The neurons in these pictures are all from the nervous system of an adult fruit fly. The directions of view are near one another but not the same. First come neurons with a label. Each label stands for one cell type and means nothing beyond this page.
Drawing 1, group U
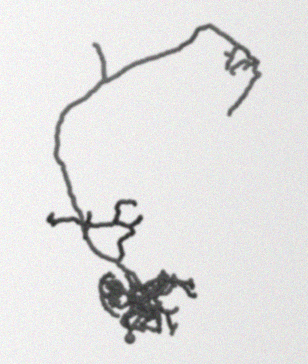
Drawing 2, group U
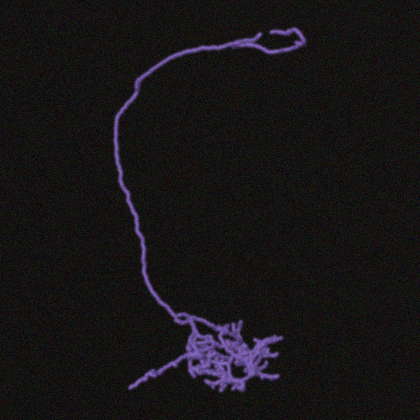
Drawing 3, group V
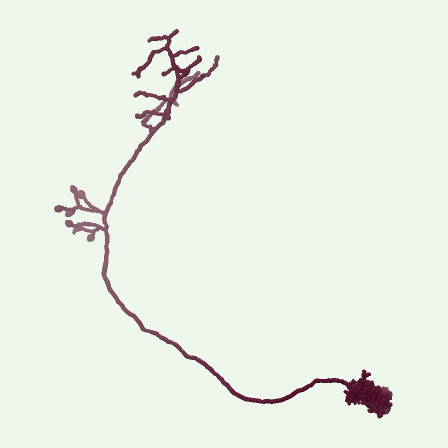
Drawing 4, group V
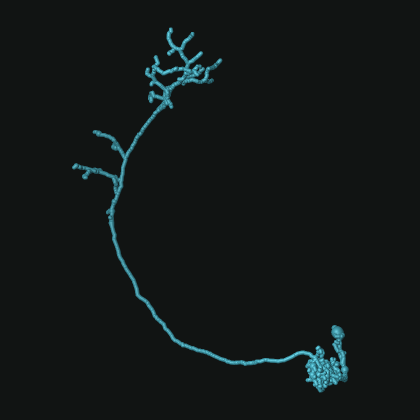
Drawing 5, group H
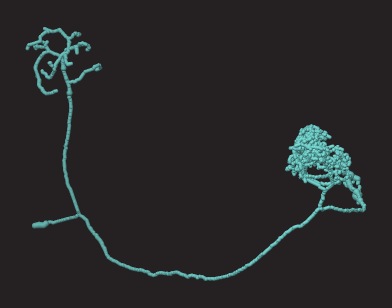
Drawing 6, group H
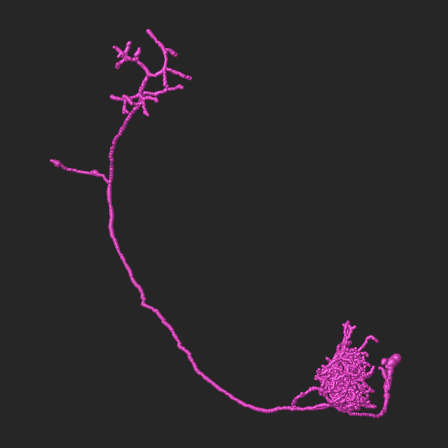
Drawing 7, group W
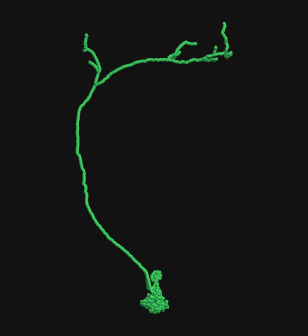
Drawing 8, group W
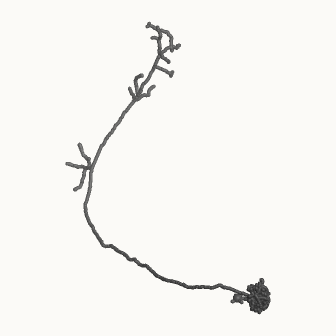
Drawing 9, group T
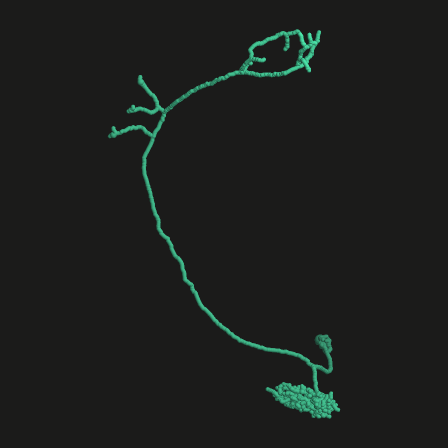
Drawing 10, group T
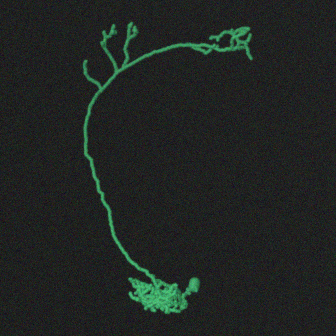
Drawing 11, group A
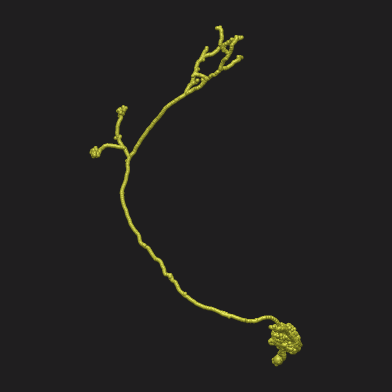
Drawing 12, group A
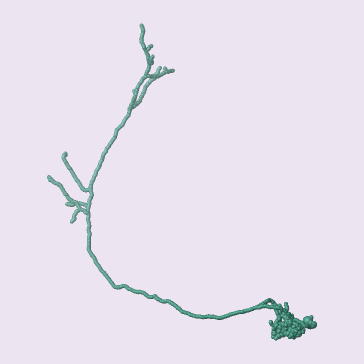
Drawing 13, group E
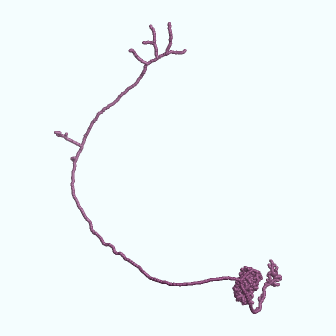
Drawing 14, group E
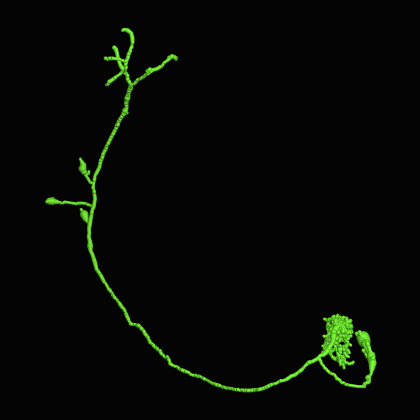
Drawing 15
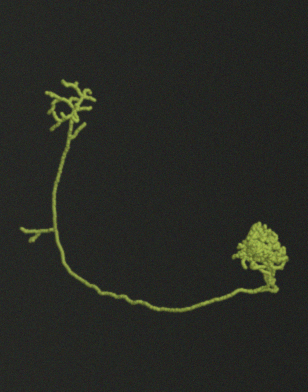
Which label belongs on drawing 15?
group H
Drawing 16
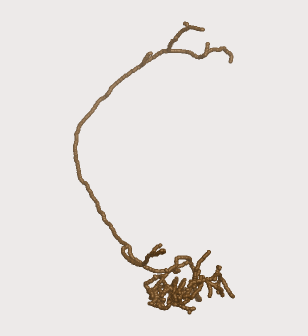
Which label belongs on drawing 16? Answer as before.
group U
